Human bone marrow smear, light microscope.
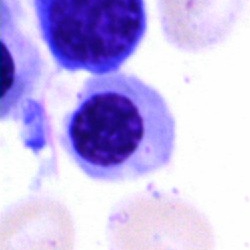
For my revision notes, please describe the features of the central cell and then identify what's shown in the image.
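Off-centre, toward the left side of the cell, lies the nucleus. The rim of cytoplasm is widest on the right, and it shows no granules. Rather than a smooth circle, the outline is slightly irregular. It is an erythroblast.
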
